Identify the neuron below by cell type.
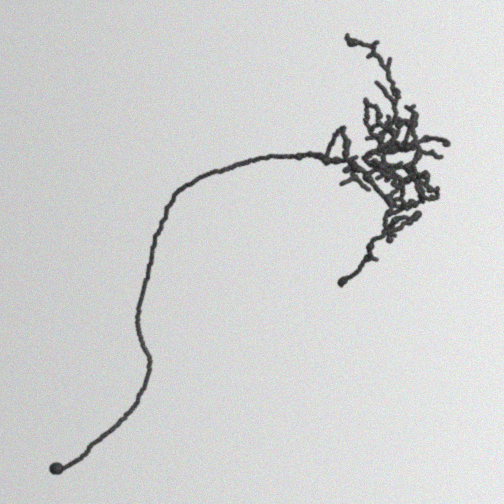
IN06B079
